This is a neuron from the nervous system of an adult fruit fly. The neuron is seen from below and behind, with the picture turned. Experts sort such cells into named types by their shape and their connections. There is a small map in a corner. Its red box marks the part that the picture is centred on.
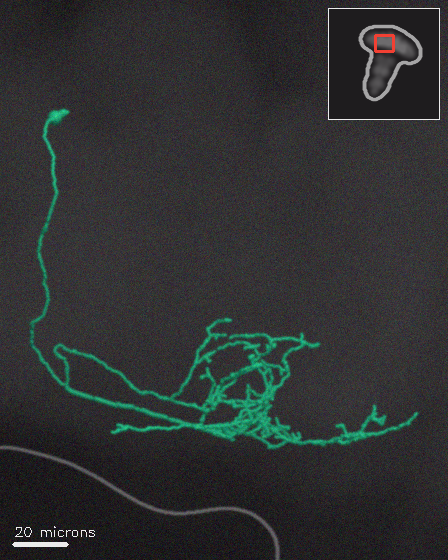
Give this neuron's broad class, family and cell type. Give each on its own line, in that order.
central-brain intrinsic neuron
hemilineage SLPal5
SMP033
